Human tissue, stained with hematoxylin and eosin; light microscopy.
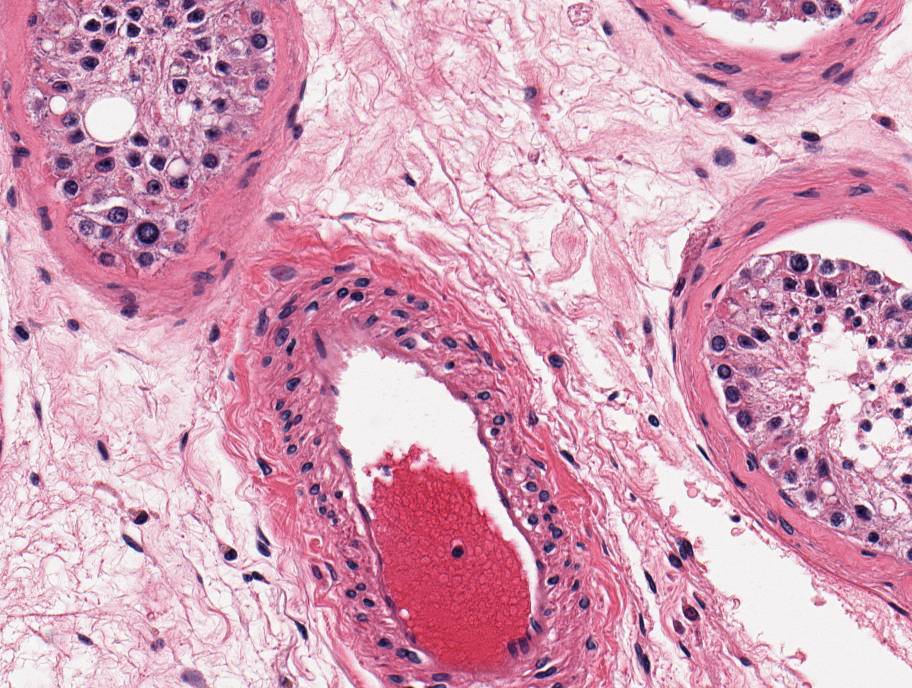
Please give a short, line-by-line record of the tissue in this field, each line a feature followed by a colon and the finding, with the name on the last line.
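Tubule walls: thick, pink-staining, with flattened nuclei
Central vessel wall: several layers of elongated nuclei in pink cytoplasm
Stroma: loose, pale, wispy, sparsely cellular
Fat cells: none
Name: testis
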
